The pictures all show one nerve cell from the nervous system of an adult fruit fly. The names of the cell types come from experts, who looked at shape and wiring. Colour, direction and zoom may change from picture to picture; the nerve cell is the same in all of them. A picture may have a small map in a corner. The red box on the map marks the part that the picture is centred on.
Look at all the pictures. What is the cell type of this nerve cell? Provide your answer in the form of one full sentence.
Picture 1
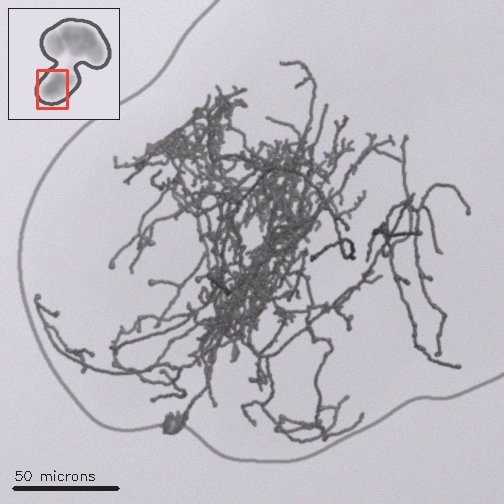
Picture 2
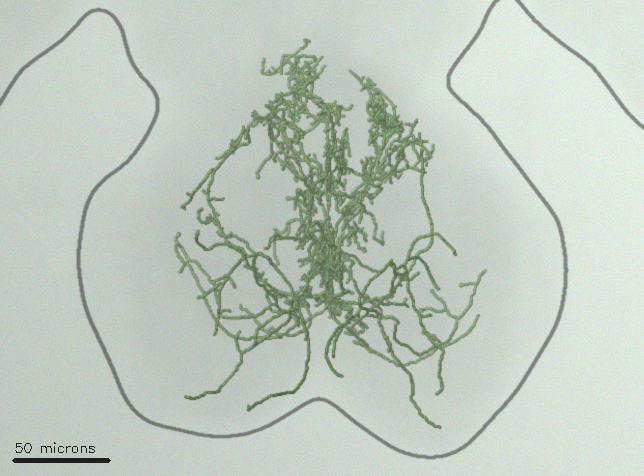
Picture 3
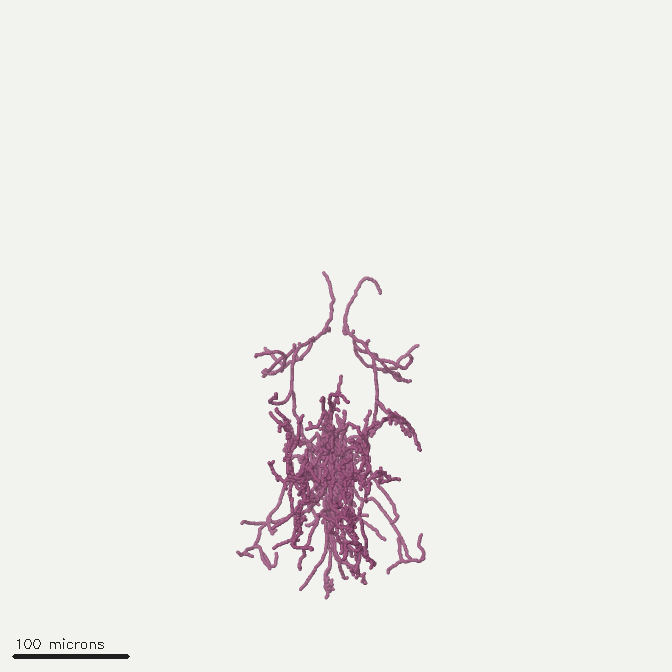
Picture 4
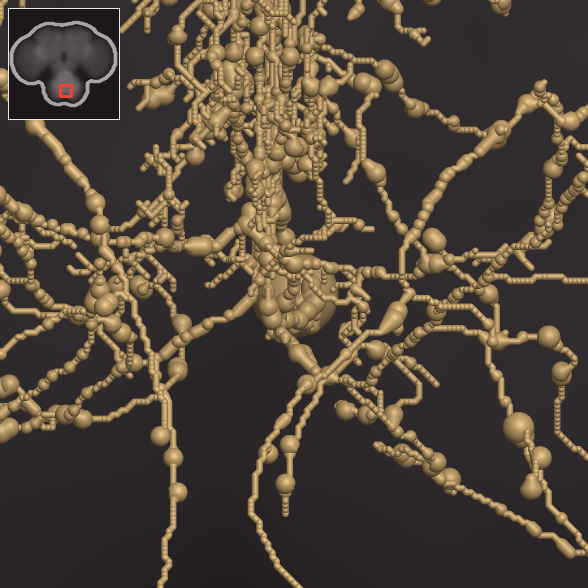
Included in the cell type IN00A002 is this nerve cell.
